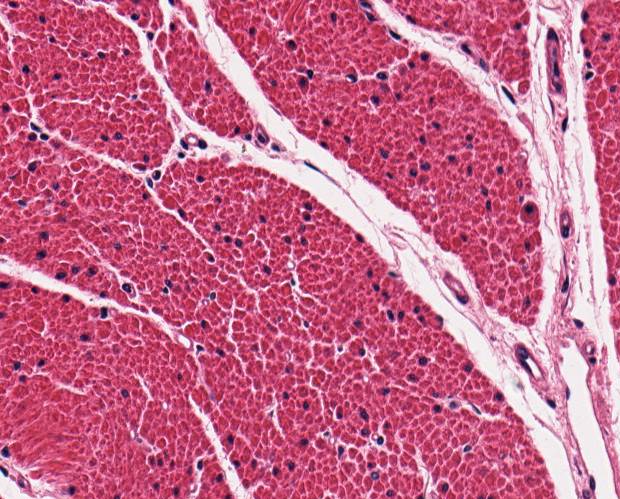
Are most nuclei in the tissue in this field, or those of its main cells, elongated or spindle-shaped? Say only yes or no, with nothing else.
No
